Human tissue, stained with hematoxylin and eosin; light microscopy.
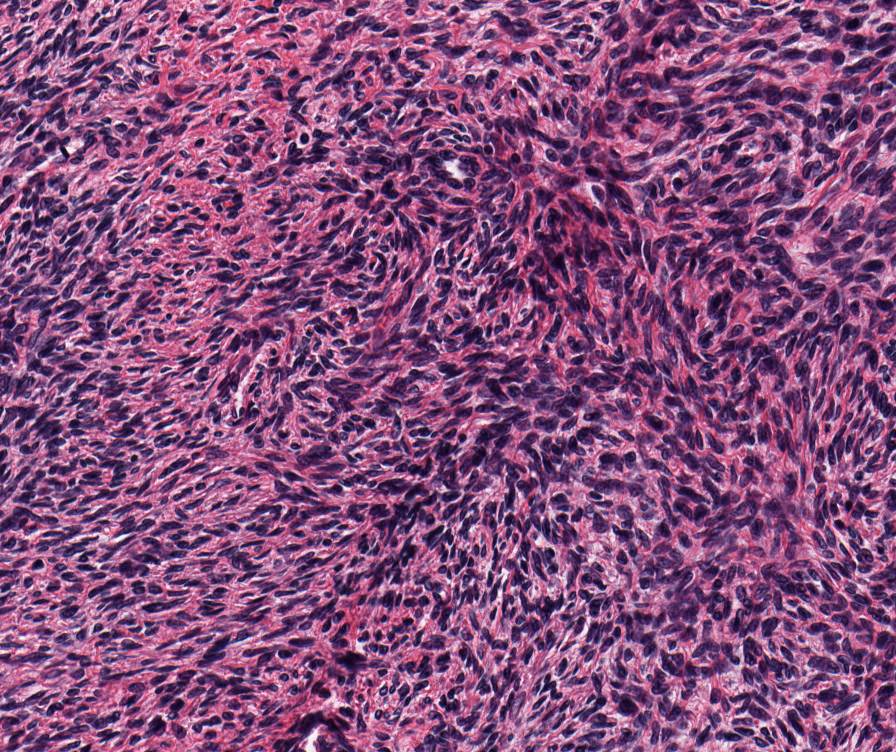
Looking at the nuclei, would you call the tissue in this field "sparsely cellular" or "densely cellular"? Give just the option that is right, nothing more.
Densely cellular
